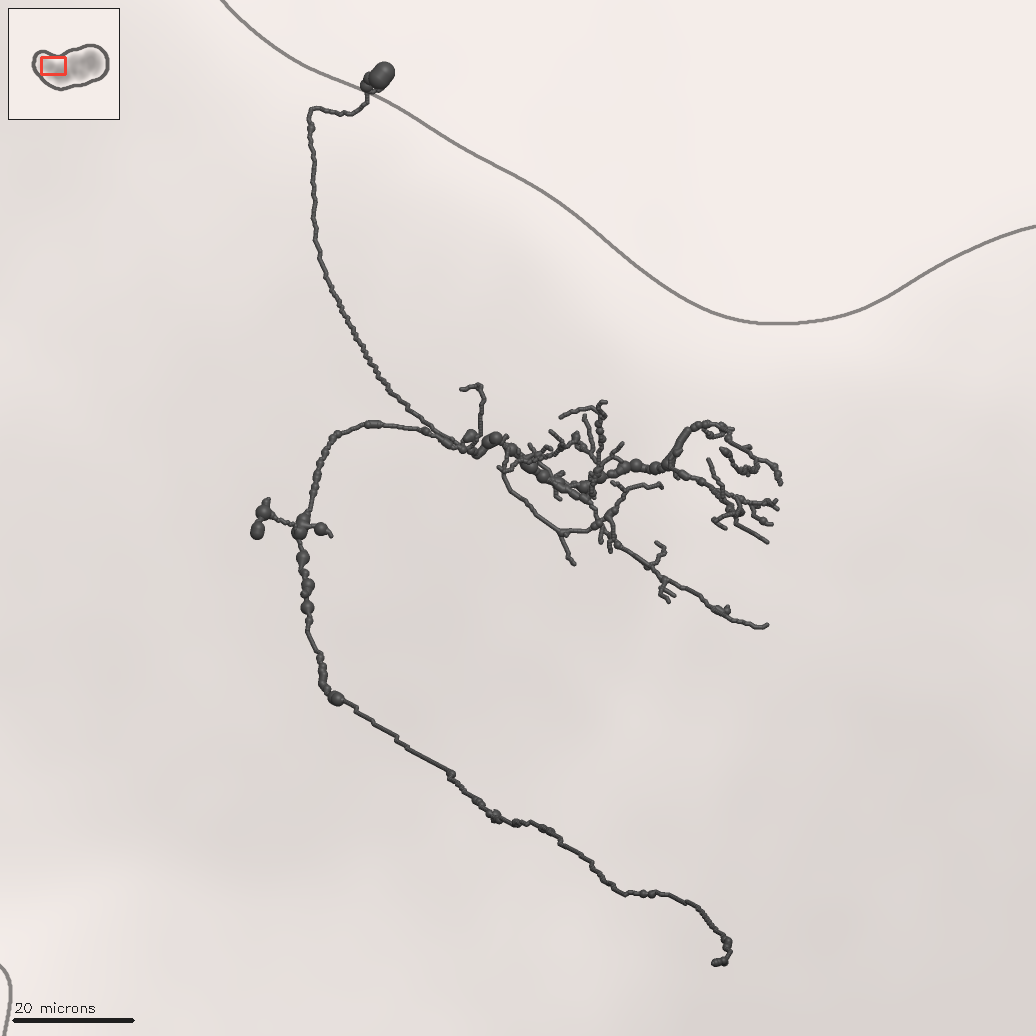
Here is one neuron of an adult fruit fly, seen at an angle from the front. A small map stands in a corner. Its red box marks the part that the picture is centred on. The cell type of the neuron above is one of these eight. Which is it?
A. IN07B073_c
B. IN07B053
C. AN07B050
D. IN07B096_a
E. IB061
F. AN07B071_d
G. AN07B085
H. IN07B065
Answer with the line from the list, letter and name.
D. IN07B096_a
